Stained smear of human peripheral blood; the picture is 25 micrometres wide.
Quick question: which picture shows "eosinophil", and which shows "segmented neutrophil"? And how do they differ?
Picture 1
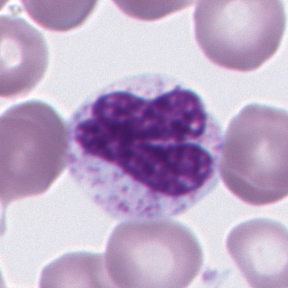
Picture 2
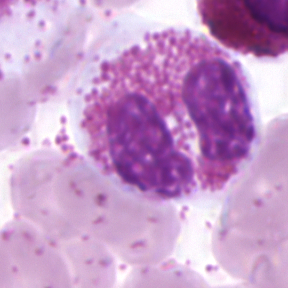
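So, picture 1 shows the segmented neutrophil, and picture 2 shows the eosinophil.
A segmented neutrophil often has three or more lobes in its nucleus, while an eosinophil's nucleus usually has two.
In picture 1 the nucleus is folded into several broad lobes joined by thick connections, and it measures about 12 by 9 micrometres. In picture 2 I count two lobes, lying side by side, left and right, with granular cytoplasm between them.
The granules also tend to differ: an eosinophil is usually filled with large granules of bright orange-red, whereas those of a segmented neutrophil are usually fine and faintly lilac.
The cytoplasm of picture 2 is densely packed with coarse round granules, reddish-pink in colour. Picture 1's cytoplasm looks very pale, almost colourless, and is widest below the nucleus. That cell also has a round, smooth outline and dark purple, coarsely clumped chromatin.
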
